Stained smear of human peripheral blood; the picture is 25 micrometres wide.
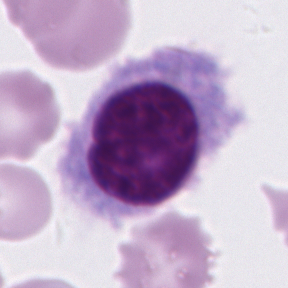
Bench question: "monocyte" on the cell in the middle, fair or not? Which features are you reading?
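Deciding points: the outer margin is ragged and frayed, not smooth, and the cytoplasm shows no distinct granules. Verdict: not a monocyte; this is a hairy cell.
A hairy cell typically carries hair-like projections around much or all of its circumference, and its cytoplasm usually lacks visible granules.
The amount of cytoplasm fits either name: the nucleus, about 10 micrometres across, fills about 50% of the cell's area.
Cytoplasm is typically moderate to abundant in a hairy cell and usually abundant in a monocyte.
Remaining findings: pale greyish-blue cytoplasm, broadest at the upper right of the nucleus; nucleus roughly round with a slight indentation on its left edge; chromatin dark purple and coarsely clumped.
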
